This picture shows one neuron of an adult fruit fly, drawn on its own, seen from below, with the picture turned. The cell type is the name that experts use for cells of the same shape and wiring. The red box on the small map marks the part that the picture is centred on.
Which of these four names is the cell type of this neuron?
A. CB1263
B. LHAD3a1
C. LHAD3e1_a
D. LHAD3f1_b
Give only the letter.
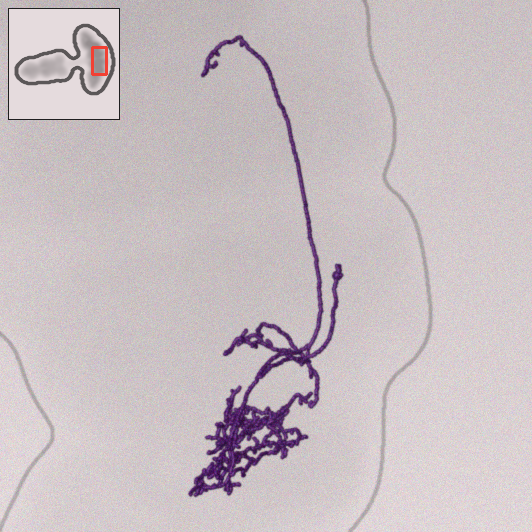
A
